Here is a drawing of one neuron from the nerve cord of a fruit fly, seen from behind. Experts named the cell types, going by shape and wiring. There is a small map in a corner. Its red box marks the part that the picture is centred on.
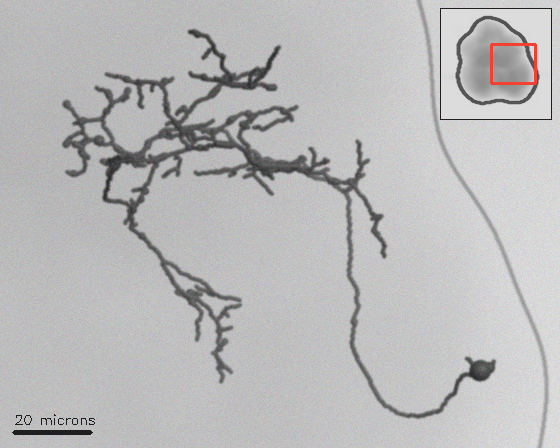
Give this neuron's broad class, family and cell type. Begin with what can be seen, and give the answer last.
From left to right in the picture it spans about 110 microns. Dozens of branch ends can be seen. Its broad class is nerve-cord intrinsic neuron. The family is hemilineage 03B. Its cell type is IN03B057.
